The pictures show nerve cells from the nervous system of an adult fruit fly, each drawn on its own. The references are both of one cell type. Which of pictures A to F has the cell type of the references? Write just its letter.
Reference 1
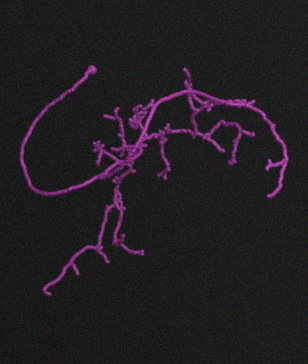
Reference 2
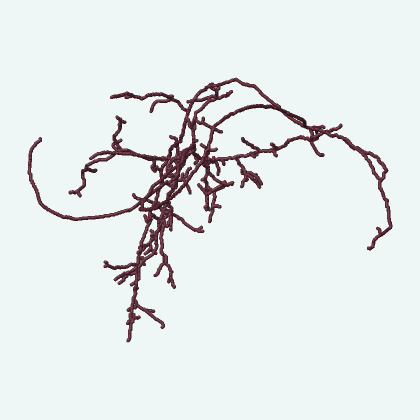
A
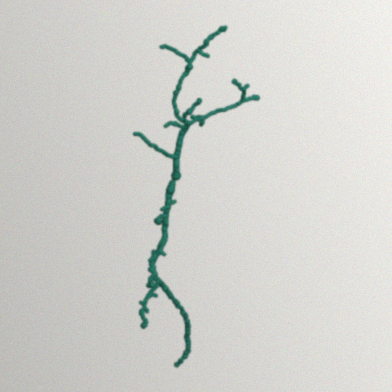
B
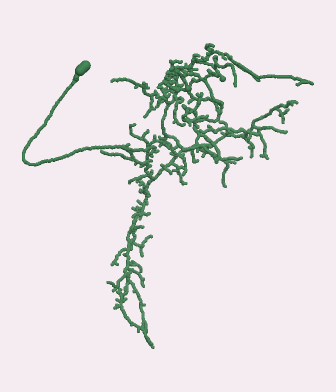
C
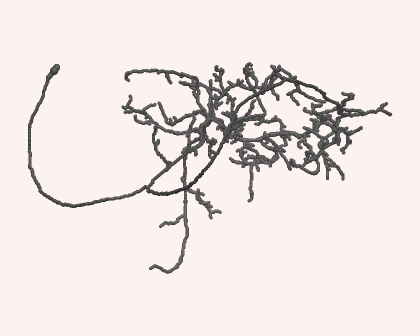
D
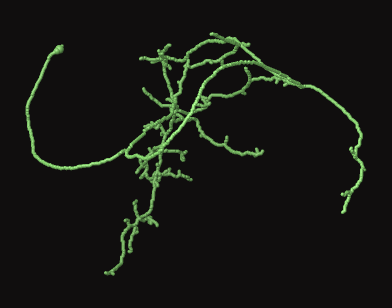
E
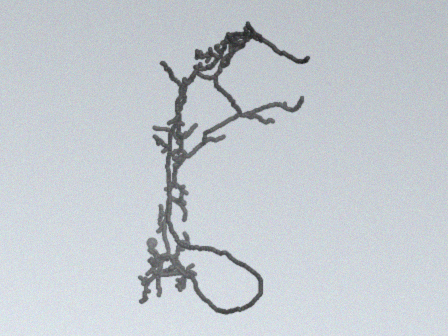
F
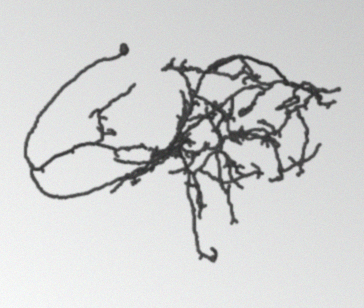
D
